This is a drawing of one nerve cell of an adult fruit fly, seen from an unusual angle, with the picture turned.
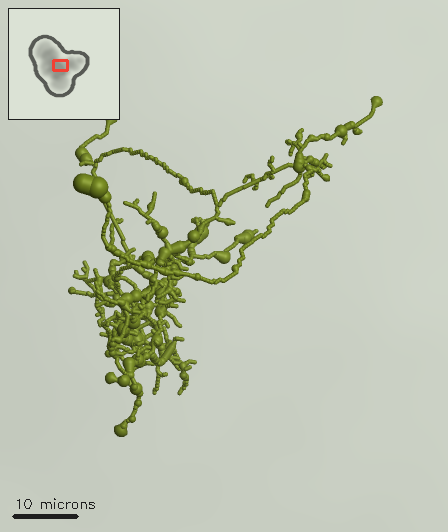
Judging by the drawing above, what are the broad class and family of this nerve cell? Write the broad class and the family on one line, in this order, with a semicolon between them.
nerve-cord intrinsic neuron; hemilineage 20A.22A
